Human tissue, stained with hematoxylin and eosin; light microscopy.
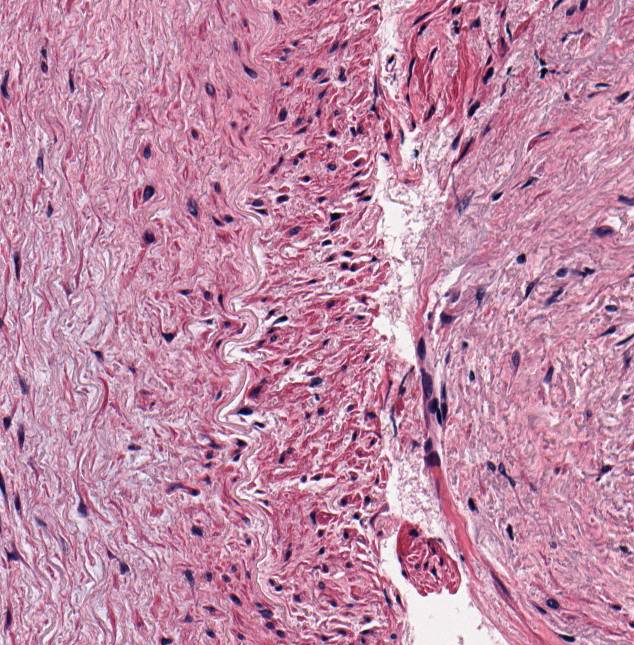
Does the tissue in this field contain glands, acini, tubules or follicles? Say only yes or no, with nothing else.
No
